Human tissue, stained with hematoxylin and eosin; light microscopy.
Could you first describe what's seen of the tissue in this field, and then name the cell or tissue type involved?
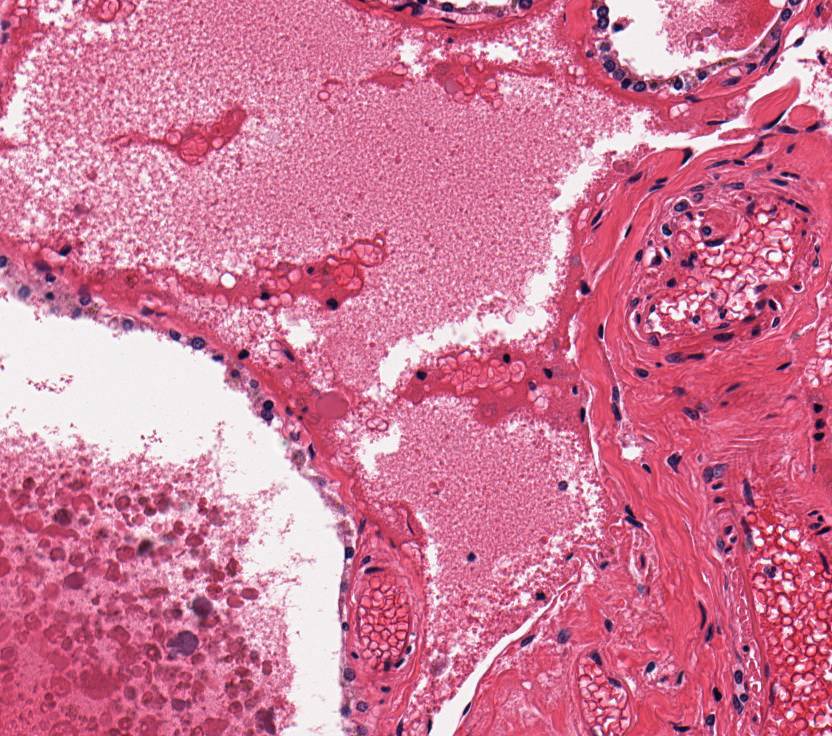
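Most of the field consists of large dilated spaces holding pale pink, finely granular material. A single layer of flattened cells with thin dark nuclei lines them. Small clusters of cells with pale, bubbly, vacuolated cytoplasm sit on the thin central partitions. Dense pink fibrous tissue with elongated spindle-shaped nuclei fills the right side. This is thyroid.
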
